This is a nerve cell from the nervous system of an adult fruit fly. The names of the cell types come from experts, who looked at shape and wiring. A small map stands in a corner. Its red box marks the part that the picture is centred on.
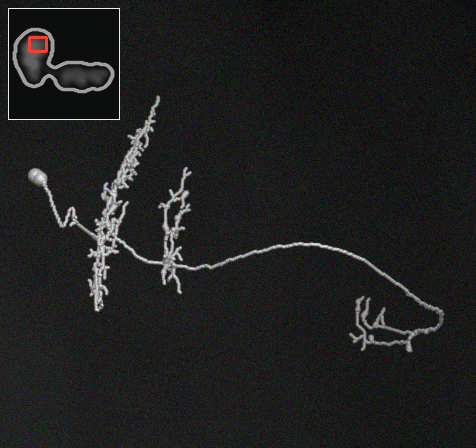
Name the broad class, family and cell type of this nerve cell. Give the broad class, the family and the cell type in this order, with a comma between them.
optic-lobe intrinsic neuron, Tm, Tm16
